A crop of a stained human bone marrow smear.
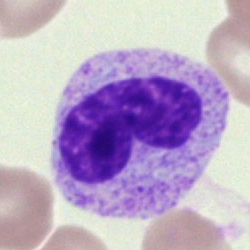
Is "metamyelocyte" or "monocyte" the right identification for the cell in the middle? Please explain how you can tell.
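This is a metamyelocyte. First, the outline is roughly round with a smooth edge. Second, the chromatin is dark purple and clumped, with paler streaks between the clumps.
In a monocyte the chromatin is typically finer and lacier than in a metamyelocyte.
Third, the cytoplasm is plentiful and pale lilac, with fine purple granules scattered throughout.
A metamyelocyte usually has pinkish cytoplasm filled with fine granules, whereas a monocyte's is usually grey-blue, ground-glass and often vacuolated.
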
